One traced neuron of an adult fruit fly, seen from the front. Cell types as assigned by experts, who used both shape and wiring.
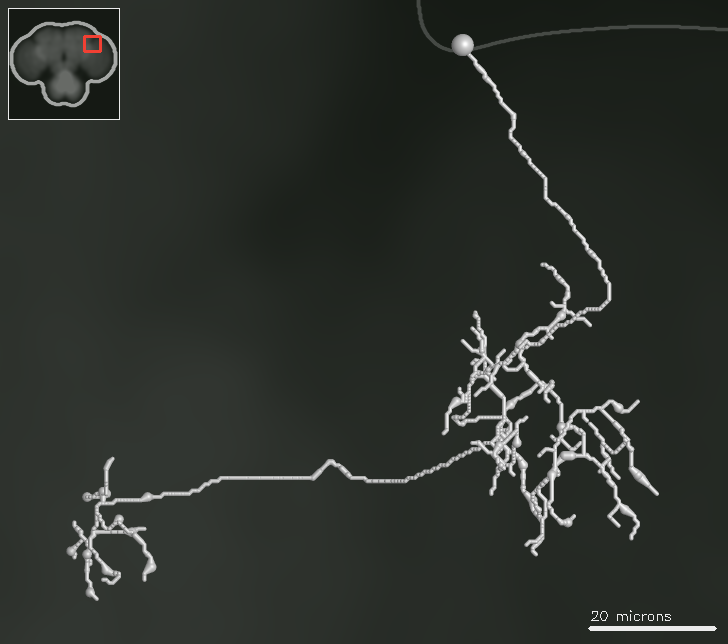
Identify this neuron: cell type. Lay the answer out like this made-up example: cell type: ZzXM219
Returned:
cell type: Tm36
